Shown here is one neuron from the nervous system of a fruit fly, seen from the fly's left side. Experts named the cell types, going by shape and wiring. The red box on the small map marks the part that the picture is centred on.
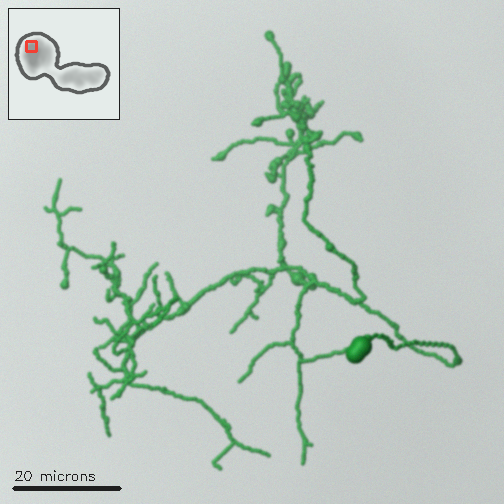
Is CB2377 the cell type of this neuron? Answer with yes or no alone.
no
